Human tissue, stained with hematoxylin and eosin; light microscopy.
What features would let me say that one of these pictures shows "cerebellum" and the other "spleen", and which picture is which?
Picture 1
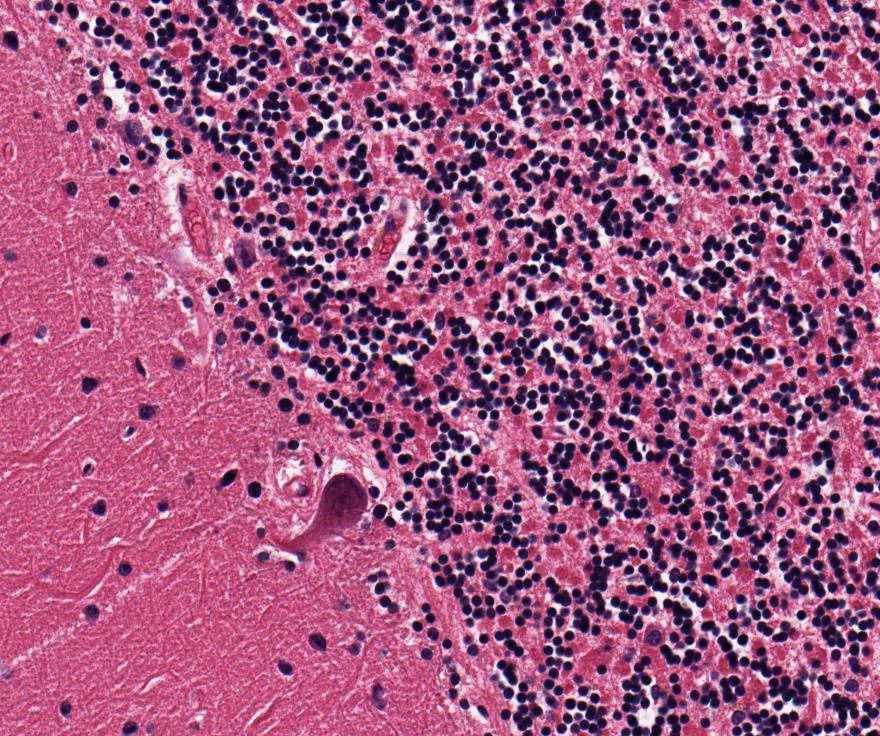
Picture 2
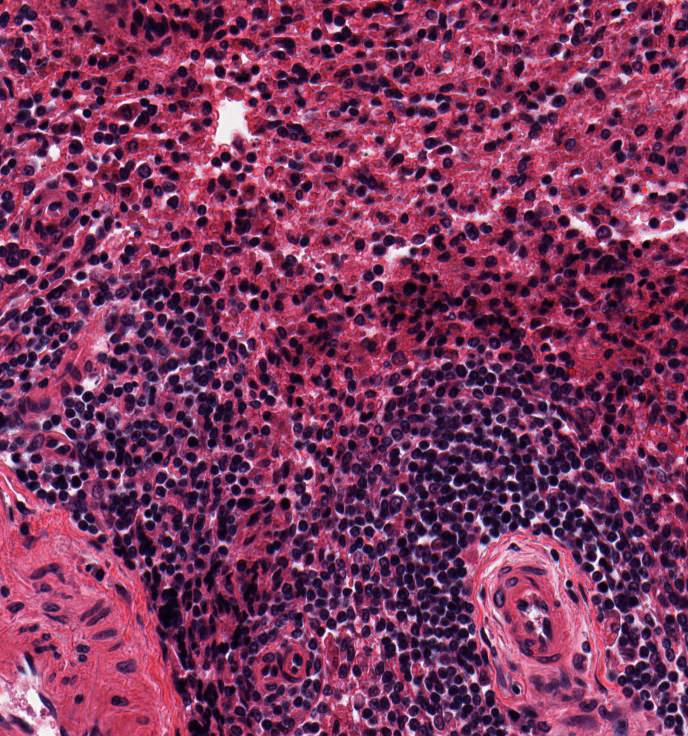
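First, names: cerebellum is picture 1, spleen picture 2. Second, layout: in picture 1 a top-to-bottom boundary divides a pale pink, sparsely nucleated layer on the left from a right-hand layer packed with small round dark nuclei. In picture 2, packed lymphocytes fill the lower half; the upper half is redder and looser. Third, near the bottom right of picture 2, a thick-walled vessel is cut across amid lymphocytes.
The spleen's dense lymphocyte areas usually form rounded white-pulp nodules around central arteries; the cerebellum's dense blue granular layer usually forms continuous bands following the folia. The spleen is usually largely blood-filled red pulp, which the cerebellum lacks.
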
